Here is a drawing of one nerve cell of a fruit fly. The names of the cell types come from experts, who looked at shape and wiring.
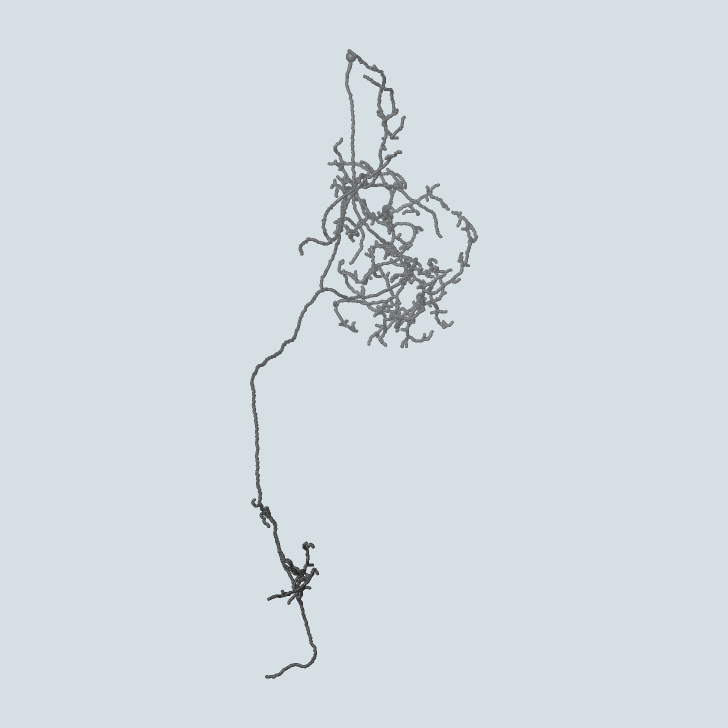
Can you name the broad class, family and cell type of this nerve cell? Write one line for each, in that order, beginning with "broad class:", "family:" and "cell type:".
broad class: central-brain intrinsic neuron
family: hemilineage LHl2_ventral
cell type: AVLP060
